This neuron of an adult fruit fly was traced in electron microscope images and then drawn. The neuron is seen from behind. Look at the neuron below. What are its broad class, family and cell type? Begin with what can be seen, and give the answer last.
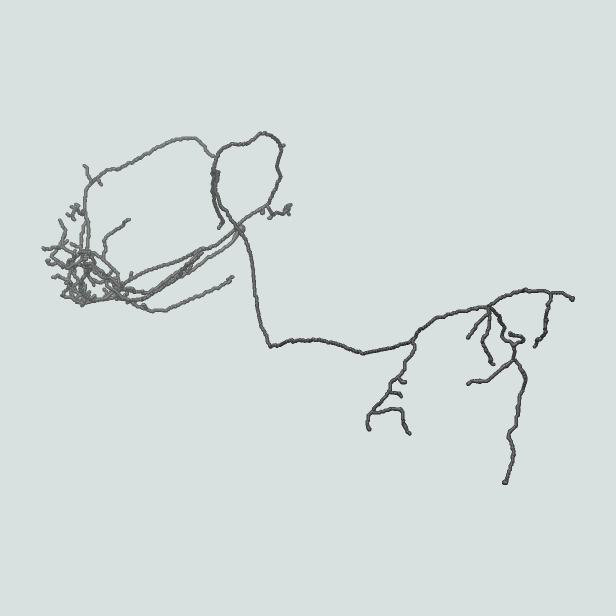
Dozens of branch ends can be seen. In this view it is wider than it is tall. Its broad class is descending neuron. Its family is hemilineage MX12. The cell type is DNge009.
